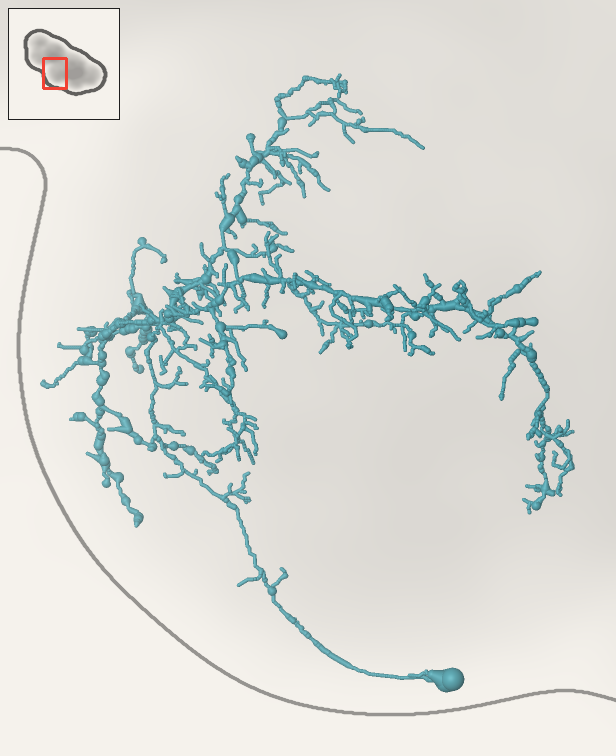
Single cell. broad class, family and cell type: nerve-cord intrinsic neuron; hemilineage 13A; IN13A034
